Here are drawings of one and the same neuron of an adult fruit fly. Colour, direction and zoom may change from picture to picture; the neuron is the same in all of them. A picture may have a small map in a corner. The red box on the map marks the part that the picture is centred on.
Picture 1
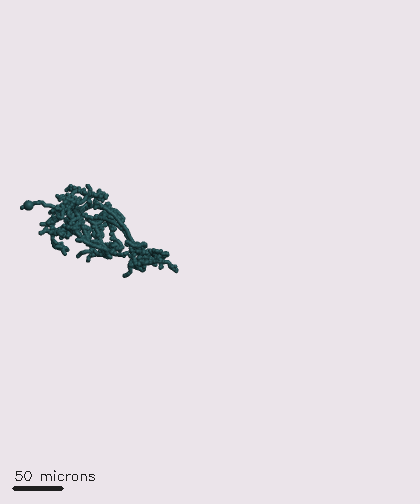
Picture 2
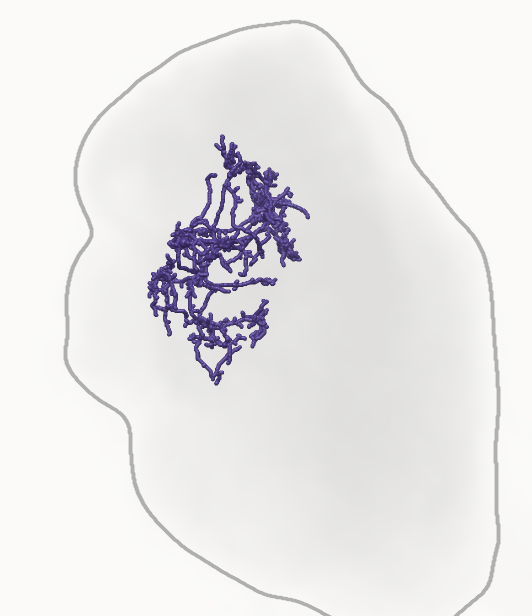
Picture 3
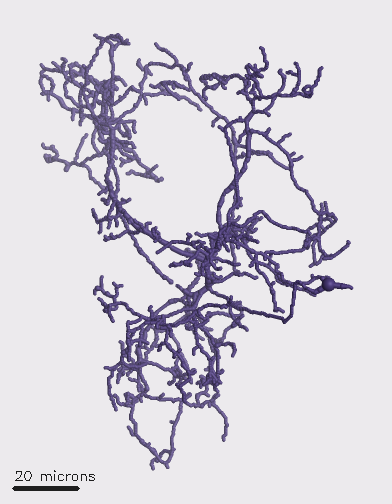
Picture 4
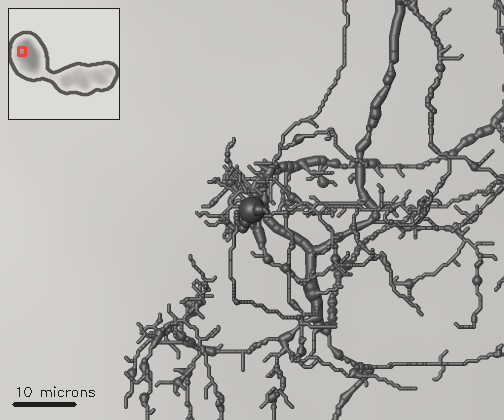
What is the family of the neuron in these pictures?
hemilineage VLPl2_medial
